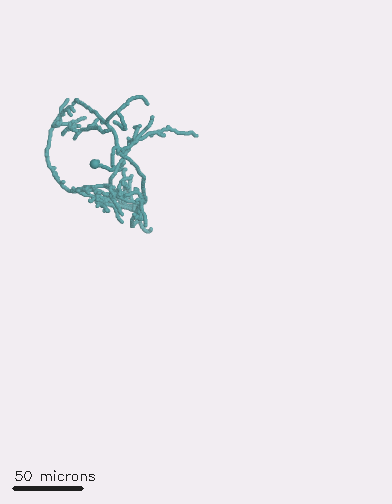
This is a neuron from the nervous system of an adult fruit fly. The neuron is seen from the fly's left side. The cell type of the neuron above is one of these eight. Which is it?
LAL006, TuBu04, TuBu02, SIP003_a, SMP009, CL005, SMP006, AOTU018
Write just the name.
SMP006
